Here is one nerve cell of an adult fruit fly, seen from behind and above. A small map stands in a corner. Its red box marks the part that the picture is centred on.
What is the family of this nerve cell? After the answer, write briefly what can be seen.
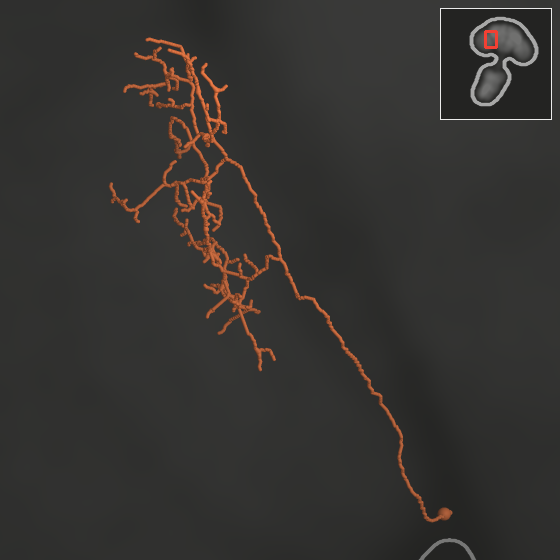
Its family is Li. It is an optic-lobe intrinsic neuron. It is in the brain and does not reach the nerve cord. The cell body can be seen at the lower right of the picture. The picture shows dozens of branch ends.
